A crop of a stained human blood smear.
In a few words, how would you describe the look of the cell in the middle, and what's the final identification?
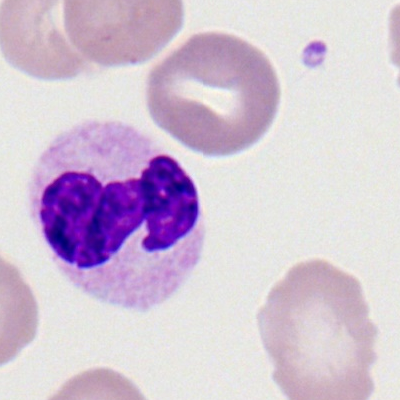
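Three nuclear lobes, lying in a horizontal row across the cell. Coarsely clumped, dark purple chromatin. Cytoplasm filled with fine, faint pinkish granules. This is a segmented neutrophil.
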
